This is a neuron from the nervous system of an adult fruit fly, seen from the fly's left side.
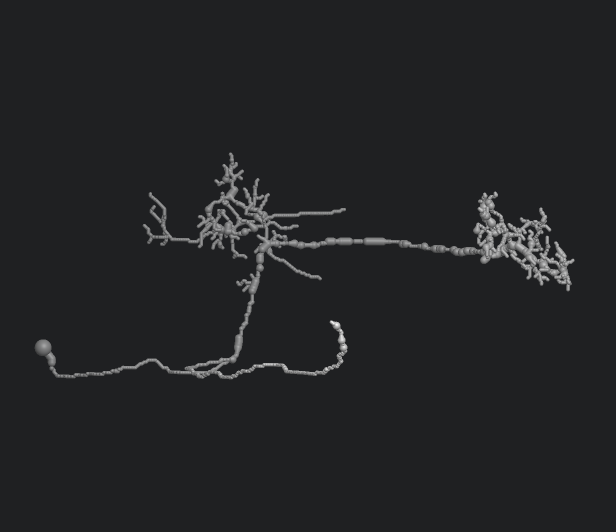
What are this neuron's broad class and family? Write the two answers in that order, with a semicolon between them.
visual projection neuron; TmY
